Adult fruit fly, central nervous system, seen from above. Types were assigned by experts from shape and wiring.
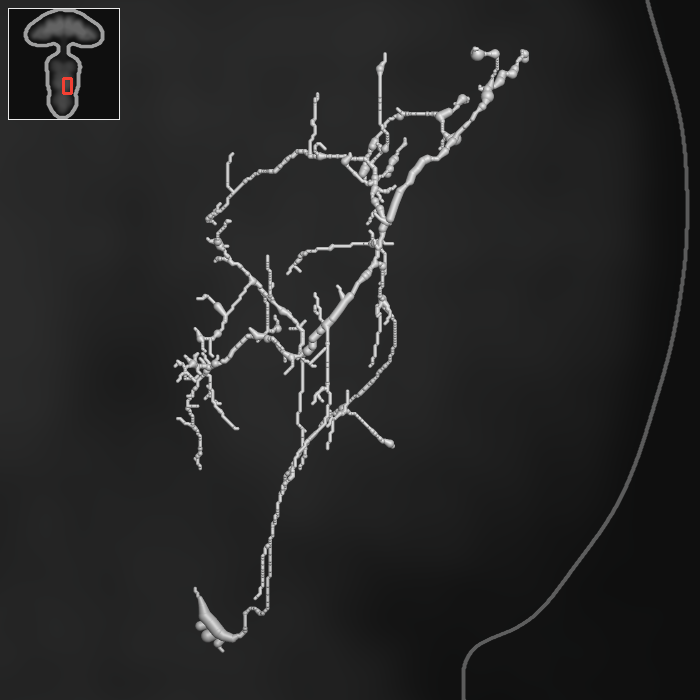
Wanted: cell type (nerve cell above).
IN03B060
